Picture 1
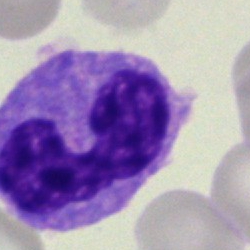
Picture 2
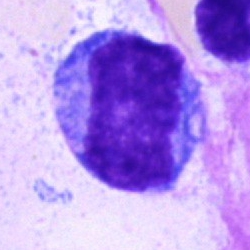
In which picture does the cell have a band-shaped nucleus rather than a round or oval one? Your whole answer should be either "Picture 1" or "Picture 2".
Picture 1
